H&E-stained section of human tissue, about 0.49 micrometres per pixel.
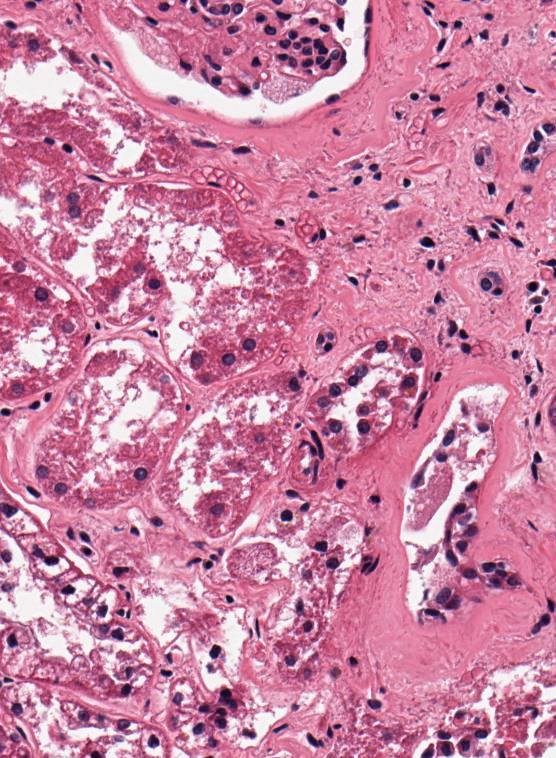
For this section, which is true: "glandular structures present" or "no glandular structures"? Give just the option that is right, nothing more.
Glandular structures present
